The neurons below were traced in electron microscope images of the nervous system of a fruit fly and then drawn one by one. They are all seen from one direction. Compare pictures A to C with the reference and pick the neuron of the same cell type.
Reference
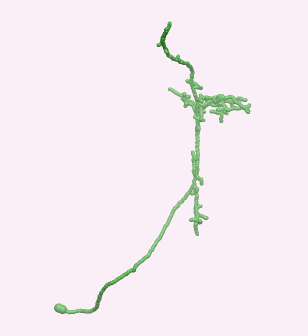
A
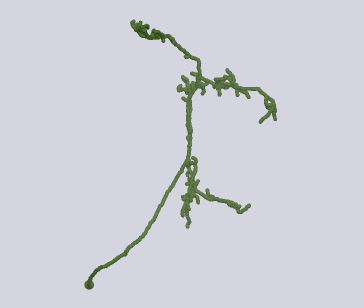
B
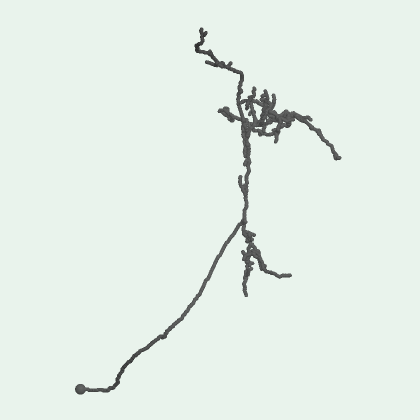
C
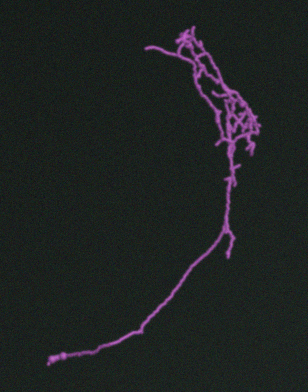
B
